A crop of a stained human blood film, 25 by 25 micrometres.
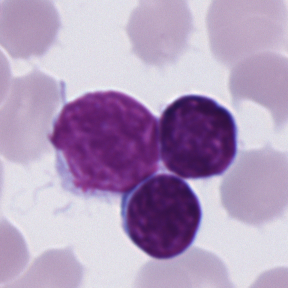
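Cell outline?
Irregular; ragged edge on left side.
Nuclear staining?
Lighter reddish-purple than nuclei of the two cells beside it.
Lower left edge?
Fine pale threads trailing from it.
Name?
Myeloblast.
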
